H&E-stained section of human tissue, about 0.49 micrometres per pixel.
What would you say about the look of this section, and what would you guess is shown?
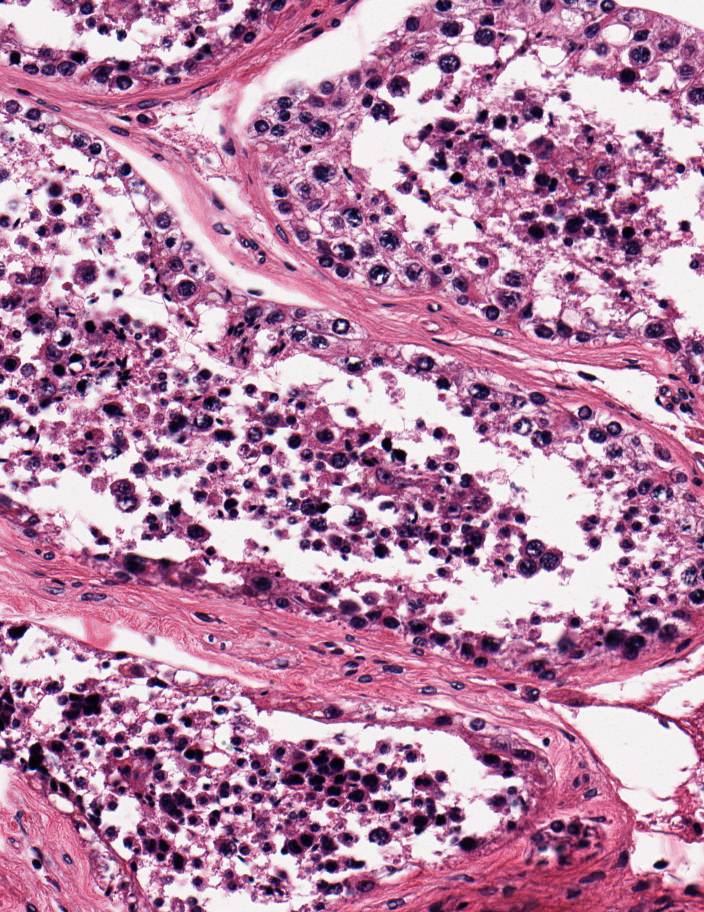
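I see several elongated tubules, divided by pink fibrous bands running diagonally from upper left toward lower right. Inside, many cells have round nuclei with coarse, dark, clumped chromatin. In the upper right tubule, cells along the wall show paler round nuclei, distinct nucleoli, pale pink cytoplasm. Walls: layered pink collagen, flattened elongated nuclei parallel to it. So, testis.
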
